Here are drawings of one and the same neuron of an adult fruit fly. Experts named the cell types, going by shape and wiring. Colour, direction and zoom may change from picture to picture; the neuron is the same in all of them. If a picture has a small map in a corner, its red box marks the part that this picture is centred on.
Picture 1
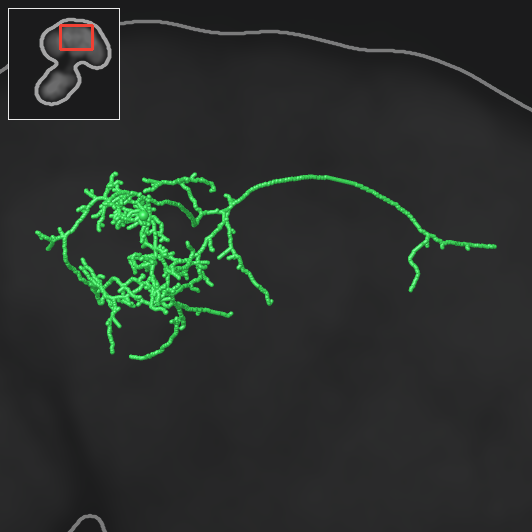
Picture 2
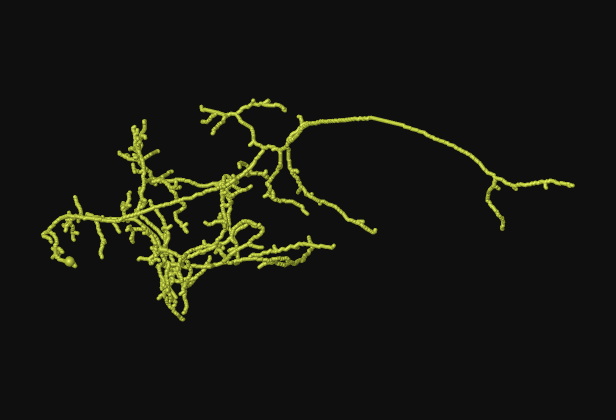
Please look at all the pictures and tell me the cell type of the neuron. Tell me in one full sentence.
The cell type name for this neuron is aSP10A_b.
